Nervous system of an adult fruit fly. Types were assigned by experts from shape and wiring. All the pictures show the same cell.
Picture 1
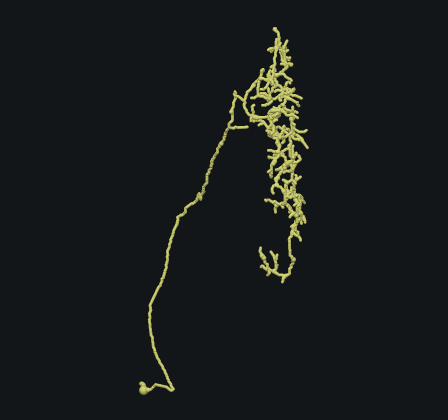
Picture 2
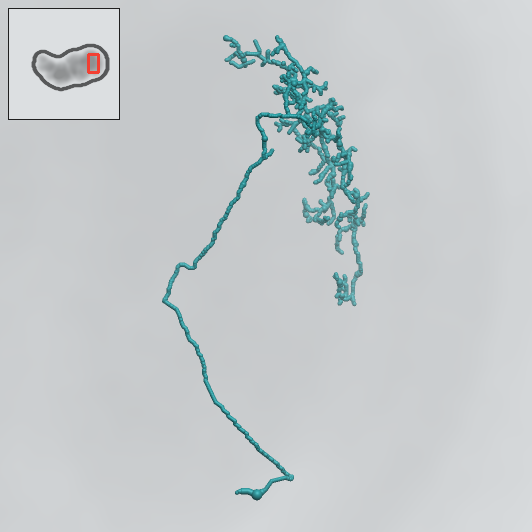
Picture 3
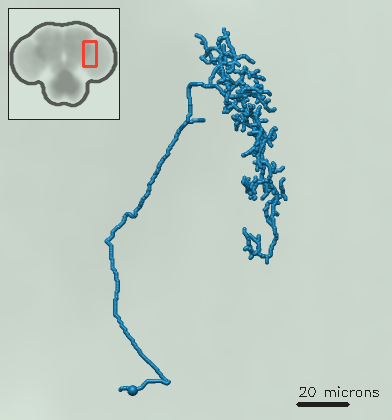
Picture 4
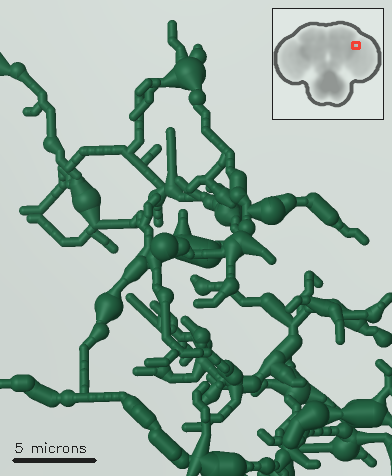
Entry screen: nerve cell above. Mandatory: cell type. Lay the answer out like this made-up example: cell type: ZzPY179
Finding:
cell type: Li34a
